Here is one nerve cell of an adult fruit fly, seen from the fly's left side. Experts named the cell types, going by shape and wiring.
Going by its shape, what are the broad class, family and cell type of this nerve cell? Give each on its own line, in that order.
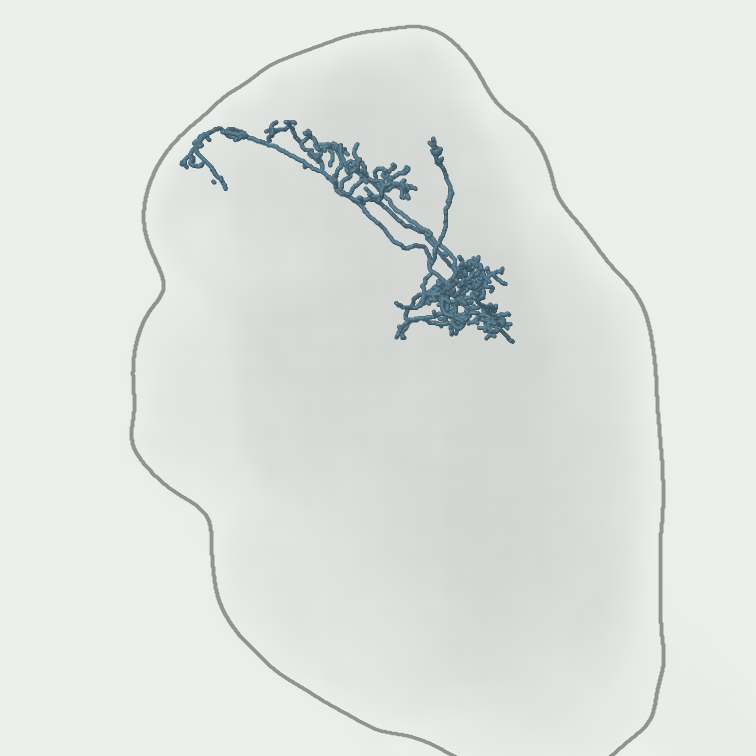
central-brain intrinsic neuron
hemilineage SMPpm1
SMP455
